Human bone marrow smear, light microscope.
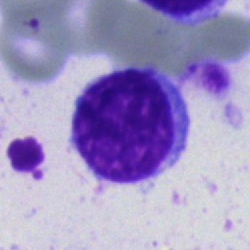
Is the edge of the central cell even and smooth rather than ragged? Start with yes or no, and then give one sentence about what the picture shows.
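Yes. The cell has a round, smooth outline.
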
